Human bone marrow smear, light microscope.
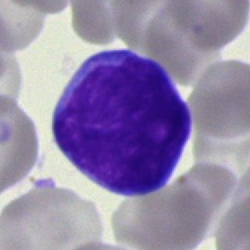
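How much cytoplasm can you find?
Very little: at most a thin rim, hard to separate from the nucleus.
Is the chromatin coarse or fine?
Finely textured, not coarsely clumped.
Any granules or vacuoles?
Neither is visible.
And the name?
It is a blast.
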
